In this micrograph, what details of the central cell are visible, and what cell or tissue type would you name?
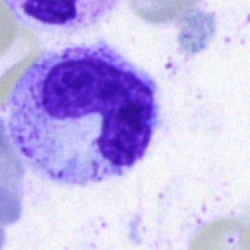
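The nucleus is bent into a deeply indented horseshoe shape, and its indentation opens toward the lower left of the cell. The cytoplasm is pale and has a lilac tinge rather than a blue one. Fine pinkish-purple granules are scattered throughout the cytoplasm. This cell is a band neutrophil.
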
